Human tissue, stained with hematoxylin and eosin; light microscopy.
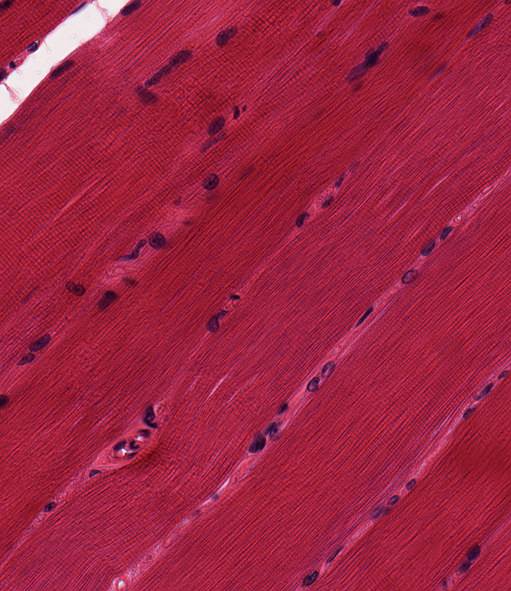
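Skeletal muscle. The fibres are unbranched and run side by side without joining one another. Their cytoplasm stains a deep red-pink. The nuclei are dark purple and elongated, their long axes lying along the fibres, and they sit at the fibre edges rather than in the centres.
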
